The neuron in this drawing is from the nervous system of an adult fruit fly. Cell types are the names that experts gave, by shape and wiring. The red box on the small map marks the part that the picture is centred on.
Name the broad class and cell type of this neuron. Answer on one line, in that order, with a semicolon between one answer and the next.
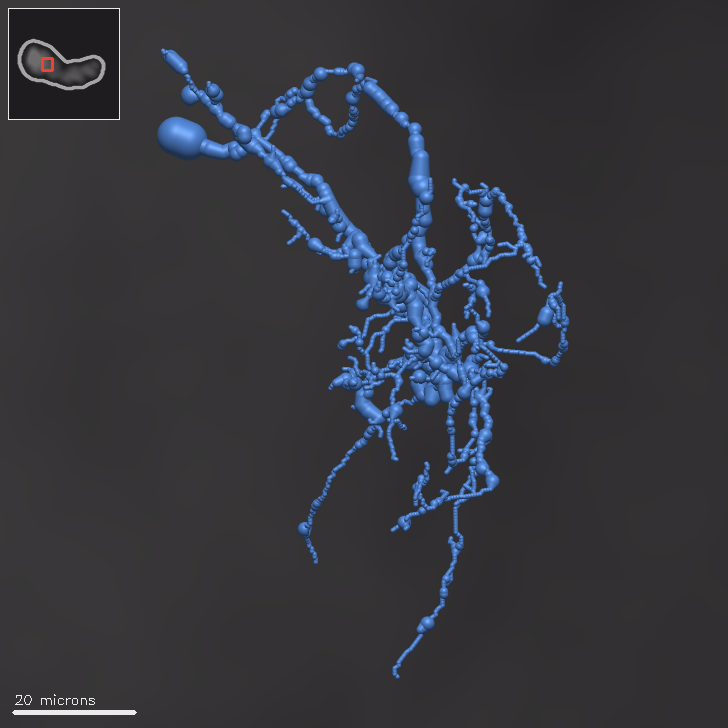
central-brain intrinsic neuron; PS352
